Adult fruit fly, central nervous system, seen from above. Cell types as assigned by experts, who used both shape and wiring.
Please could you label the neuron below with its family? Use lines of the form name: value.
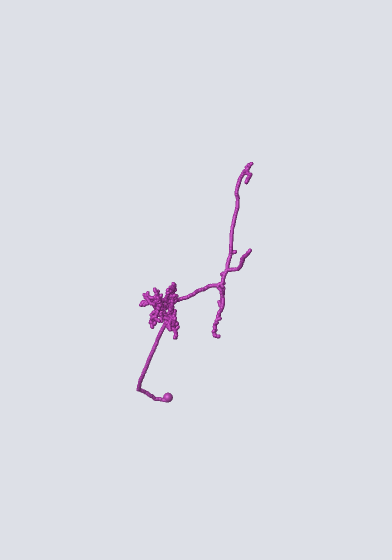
family: hemilineage 07B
